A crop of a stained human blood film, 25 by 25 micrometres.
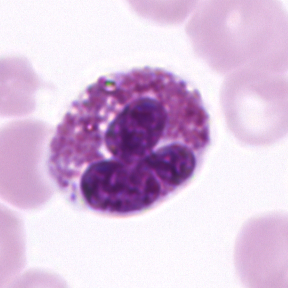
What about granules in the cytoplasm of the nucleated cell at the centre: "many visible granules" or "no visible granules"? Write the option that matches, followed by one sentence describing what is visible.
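Many visible granules. The granular cytoplasm is widest above and to the left of the nucleus.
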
